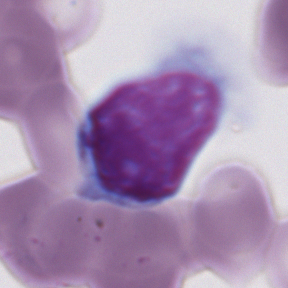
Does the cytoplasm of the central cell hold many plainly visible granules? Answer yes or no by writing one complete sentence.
No, there are no visible granules in its cytoplasm.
